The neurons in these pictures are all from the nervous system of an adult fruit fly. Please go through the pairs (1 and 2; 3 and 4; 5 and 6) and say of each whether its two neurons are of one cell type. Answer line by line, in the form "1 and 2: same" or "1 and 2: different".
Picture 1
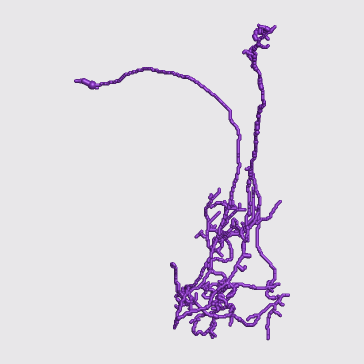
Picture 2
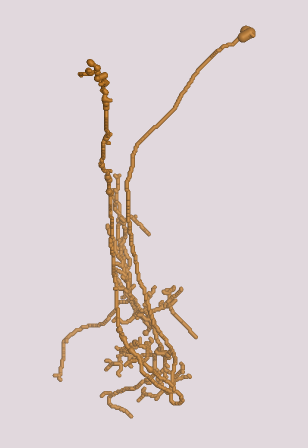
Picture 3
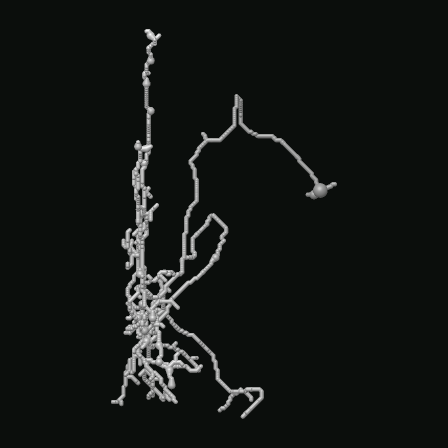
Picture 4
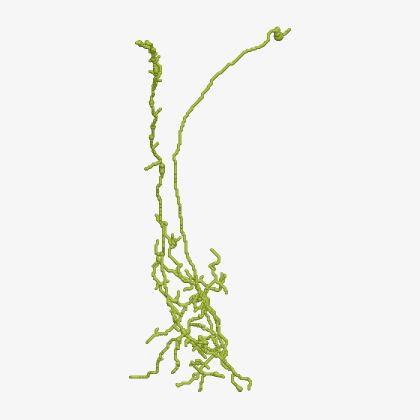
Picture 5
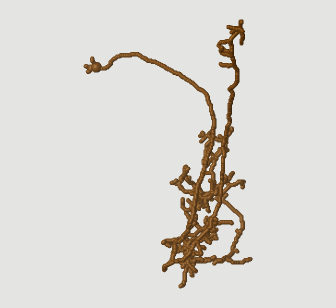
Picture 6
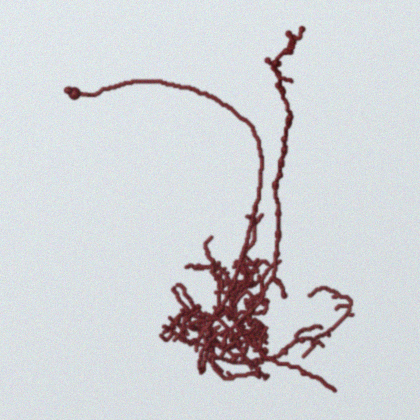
1 and 2: same
3 and 4: different
5 and 6: same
